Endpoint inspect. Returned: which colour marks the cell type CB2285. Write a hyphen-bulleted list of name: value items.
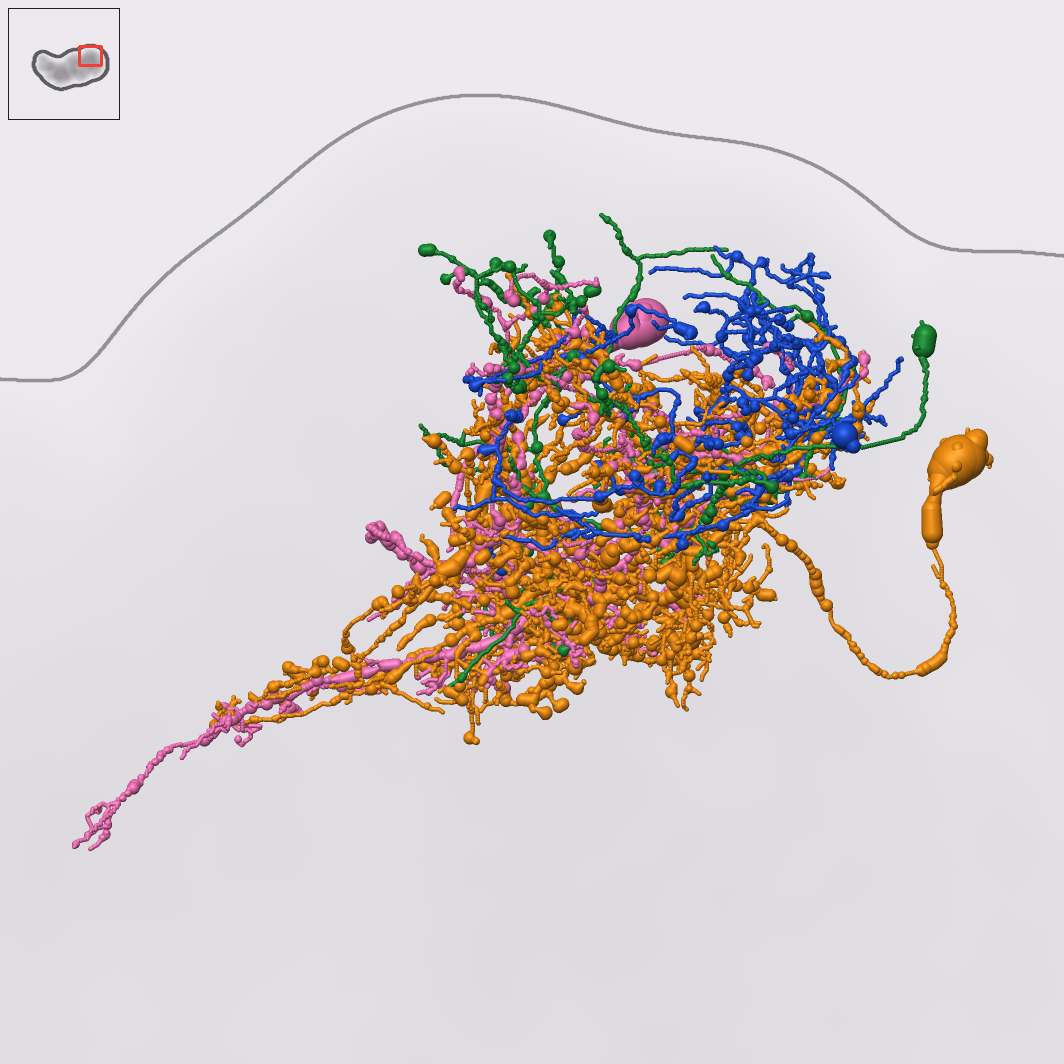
- colour: blue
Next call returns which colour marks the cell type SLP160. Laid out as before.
- colour: green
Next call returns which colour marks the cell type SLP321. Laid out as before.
- colour: pink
